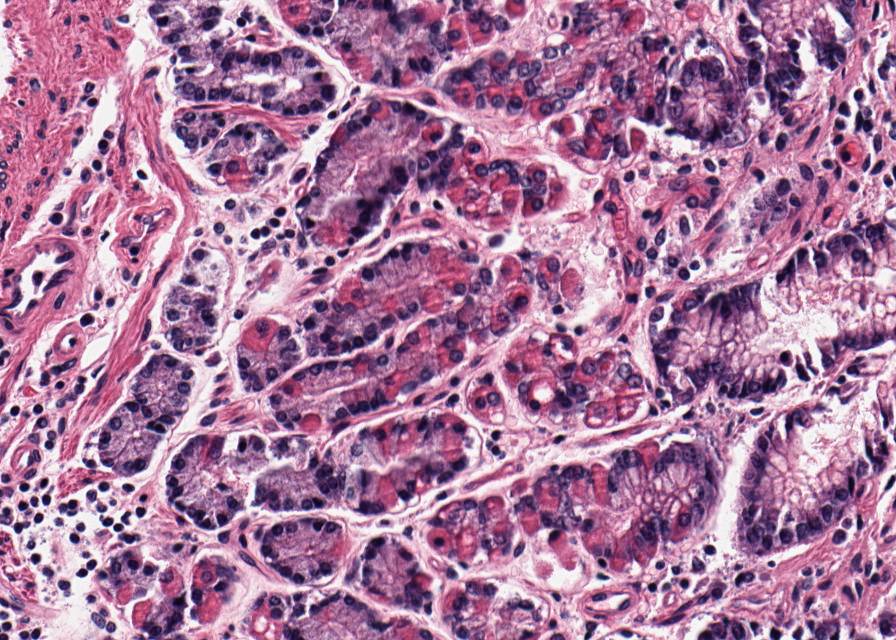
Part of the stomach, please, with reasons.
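Fundic glands are shown. Parietal cells with bright pink cytoplasm and round central nuclei lie scattered among the glands, while chief cells with purple, granular cytoplasm and basal nuclei form much of the lining.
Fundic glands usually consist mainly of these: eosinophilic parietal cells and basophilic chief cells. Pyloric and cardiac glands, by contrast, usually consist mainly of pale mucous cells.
Some glands on the right are lined by columnar cells with pale, foamy mucinous cytoplasm.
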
